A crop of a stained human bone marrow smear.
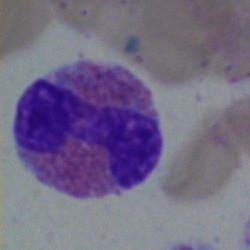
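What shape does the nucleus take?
A curved band lying across the cell from the left side to the lower right.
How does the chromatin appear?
Dark purple and densely clumped, with no nucleoli to be seen.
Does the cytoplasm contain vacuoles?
No vacuoles are seen.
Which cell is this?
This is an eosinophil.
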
